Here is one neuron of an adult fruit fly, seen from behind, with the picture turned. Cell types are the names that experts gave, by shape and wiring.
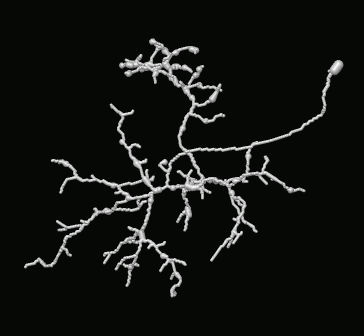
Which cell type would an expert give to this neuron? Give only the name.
IN21A083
